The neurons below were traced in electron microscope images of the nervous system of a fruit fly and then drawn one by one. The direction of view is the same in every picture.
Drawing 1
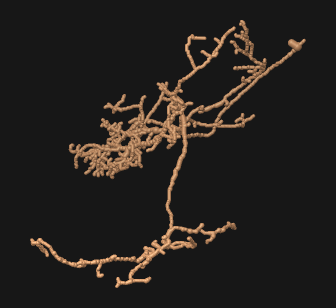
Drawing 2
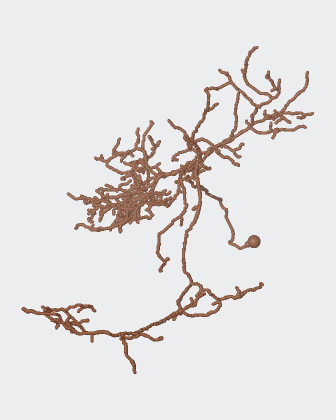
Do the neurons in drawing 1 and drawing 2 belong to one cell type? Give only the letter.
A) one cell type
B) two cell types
A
